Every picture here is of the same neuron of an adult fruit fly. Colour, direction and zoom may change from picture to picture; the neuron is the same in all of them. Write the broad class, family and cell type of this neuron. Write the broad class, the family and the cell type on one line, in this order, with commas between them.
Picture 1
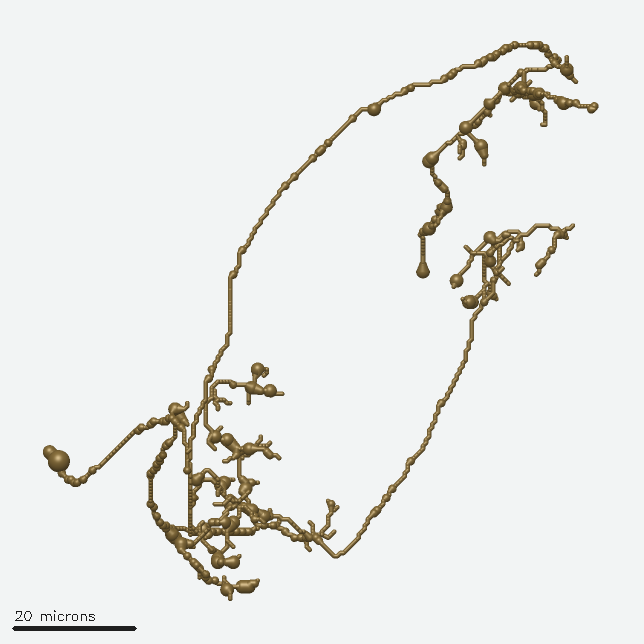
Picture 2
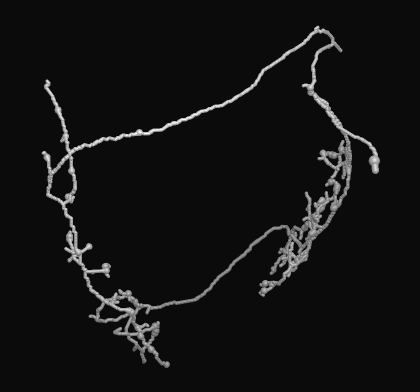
optic-lobe intrinsic neuron, MeLo, MeLo11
